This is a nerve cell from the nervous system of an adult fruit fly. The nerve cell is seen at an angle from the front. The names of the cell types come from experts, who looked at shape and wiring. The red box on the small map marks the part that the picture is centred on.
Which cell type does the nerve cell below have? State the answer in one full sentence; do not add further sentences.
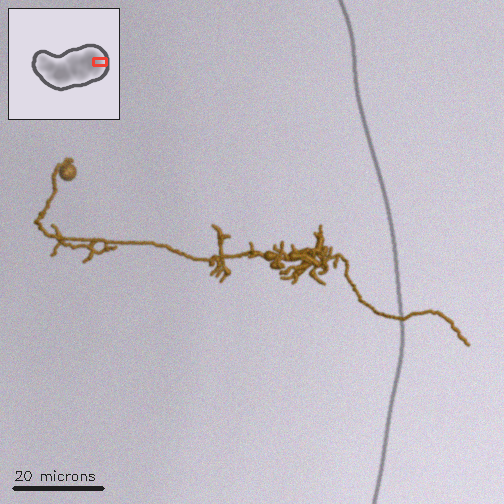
In terms of cell type, the nerve cell is C3.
